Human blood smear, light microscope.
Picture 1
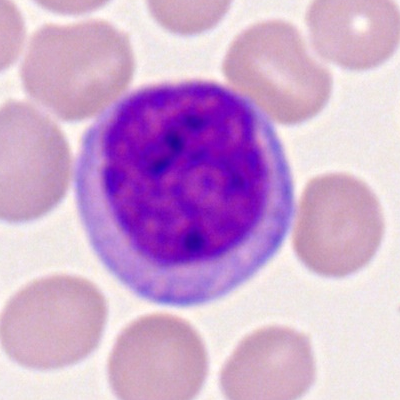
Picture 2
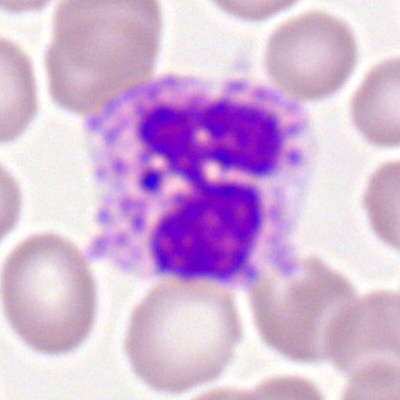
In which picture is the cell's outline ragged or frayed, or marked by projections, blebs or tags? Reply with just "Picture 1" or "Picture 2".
Picture 2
